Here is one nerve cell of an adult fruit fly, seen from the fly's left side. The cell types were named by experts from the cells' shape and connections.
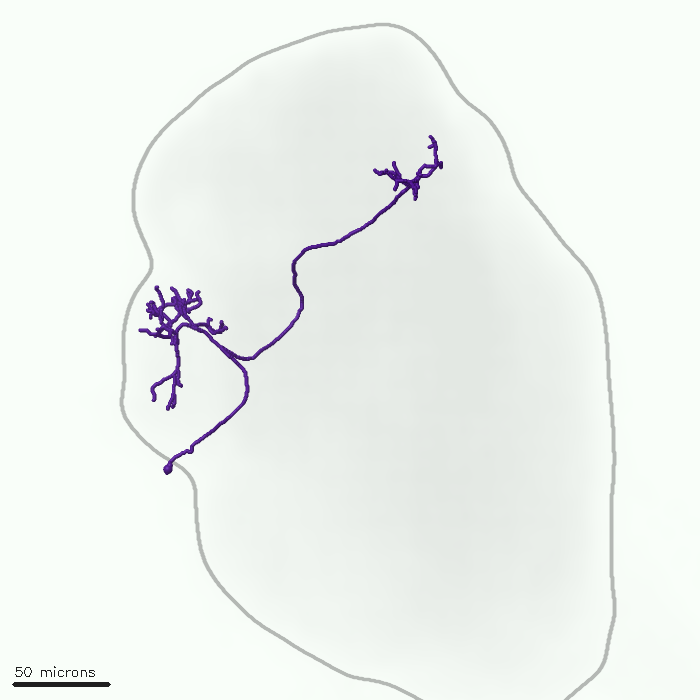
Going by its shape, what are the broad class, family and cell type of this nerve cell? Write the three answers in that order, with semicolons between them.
central-brain intrinsic neuron; hemilineage ALv1; M_vPNml68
